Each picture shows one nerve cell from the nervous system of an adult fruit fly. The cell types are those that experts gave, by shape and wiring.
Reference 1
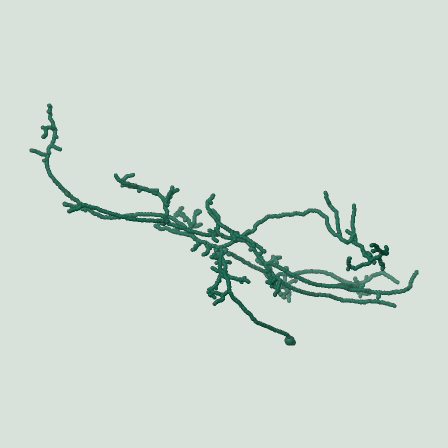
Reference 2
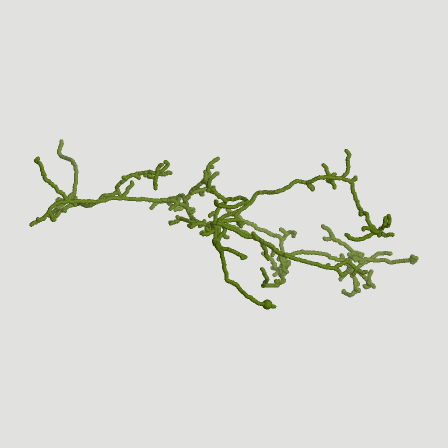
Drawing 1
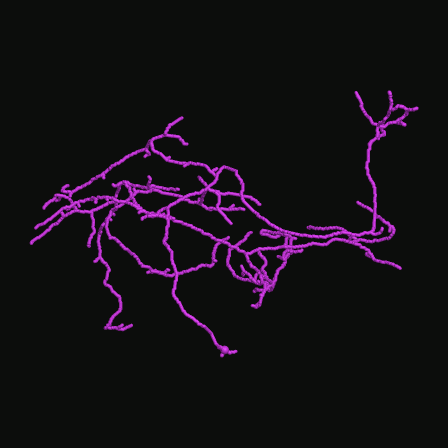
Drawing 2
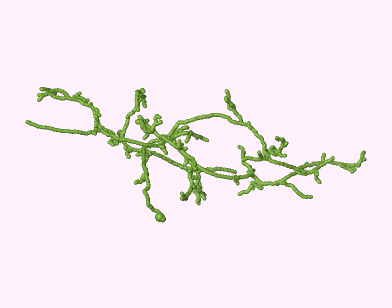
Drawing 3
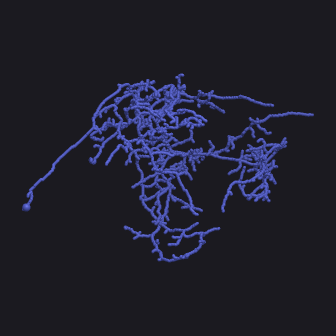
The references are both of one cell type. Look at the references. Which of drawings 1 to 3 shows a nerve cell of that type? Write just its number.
2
